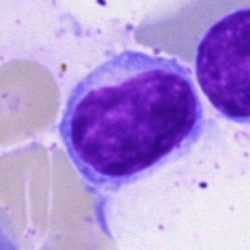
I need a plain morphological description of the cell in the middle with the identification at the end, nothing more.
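Taking the features in order, the chromatin is dark purple and coarsely clumped, with paler patches between the clumps. The cytoplasm shows neither granules nor vacuoles. The image is slightly soft in focus. The cell is a lymphocyte.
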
